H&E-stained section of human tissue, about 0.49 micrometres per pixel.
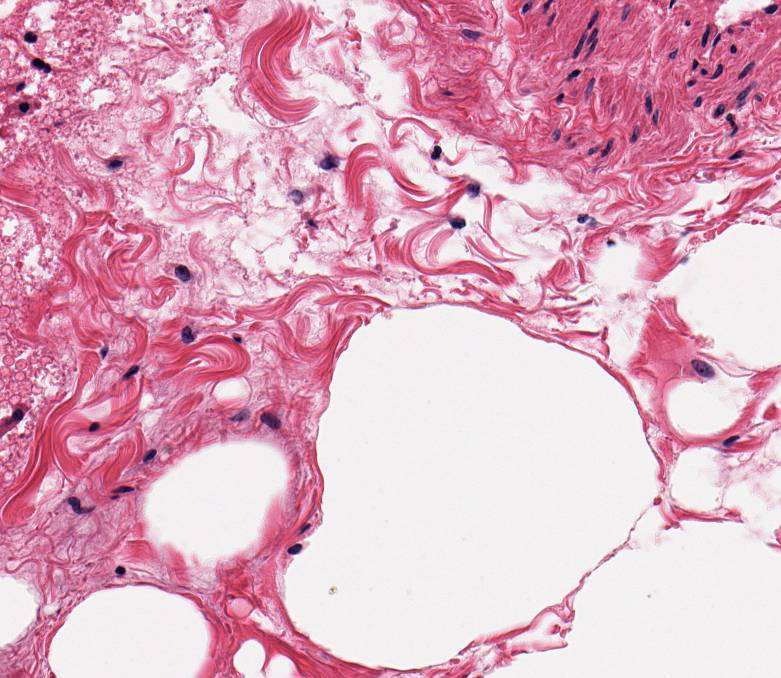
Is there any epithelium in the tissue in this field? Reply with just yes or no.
No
